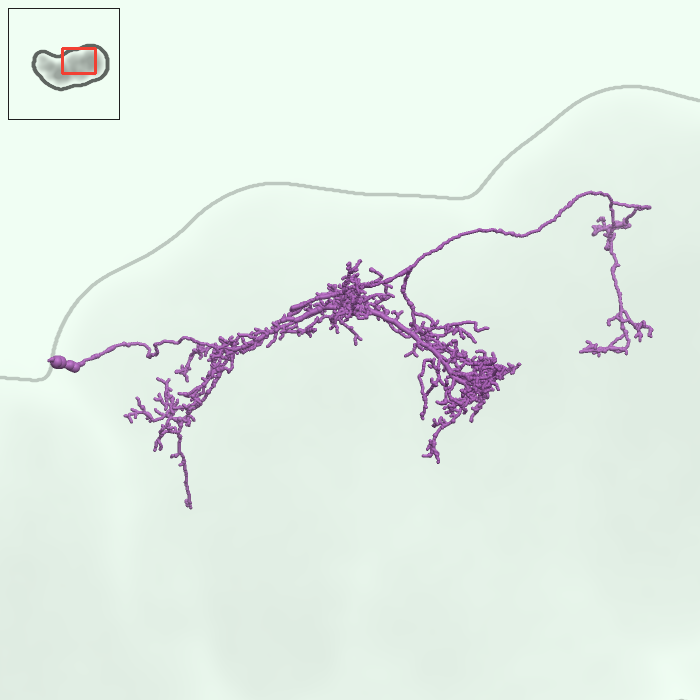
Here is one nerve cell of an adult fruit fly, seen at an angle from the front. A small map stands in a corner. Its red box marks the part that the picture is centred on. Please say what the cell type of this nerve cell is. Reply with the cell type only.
LHPV4m1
